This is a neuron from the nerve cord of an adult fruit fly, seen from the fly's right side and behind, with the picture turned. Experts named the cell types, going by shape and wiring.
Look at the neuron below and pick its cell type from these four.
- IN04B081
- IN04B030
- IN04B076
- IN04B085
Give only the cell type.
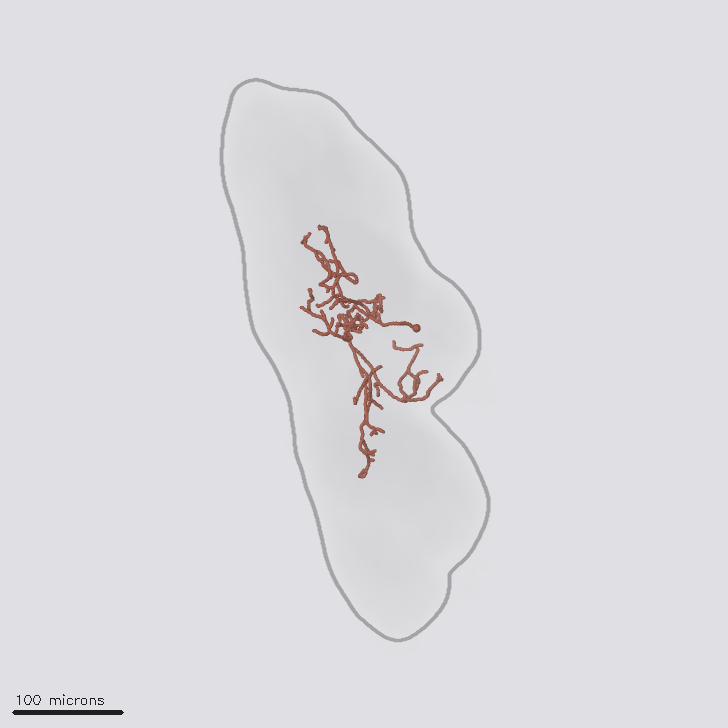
IN04B030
